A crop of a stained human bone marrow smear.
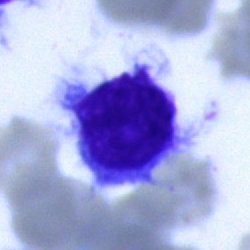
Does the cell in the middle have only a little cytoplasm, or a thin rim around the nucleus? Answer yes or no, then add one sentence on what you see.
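Yes. Only a narrow rim of paler blue-violet cytoplasm shows at the edge of the dark cell body.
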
